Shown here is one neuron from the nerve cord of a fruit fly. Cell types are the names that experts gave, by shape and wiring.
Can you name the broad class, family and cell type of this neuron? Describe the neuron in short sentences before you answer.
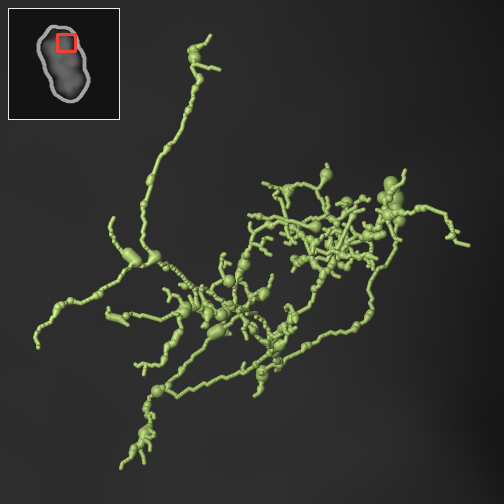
Dozens of branch ends can be seen. As drawn here it is about as wide as it is tall. It is a nerve-cord intrinsic neuron. Its family is hemilineage 01B. Its cell type is IN01B082.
